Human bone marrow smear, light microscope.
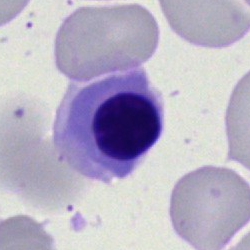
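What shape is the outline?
Irregular and somewhat angular, not smoothly round.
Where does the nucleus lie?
Off-centre, toward the right side.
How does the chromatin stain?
Dense and very dark purple.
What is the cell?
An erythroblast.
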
